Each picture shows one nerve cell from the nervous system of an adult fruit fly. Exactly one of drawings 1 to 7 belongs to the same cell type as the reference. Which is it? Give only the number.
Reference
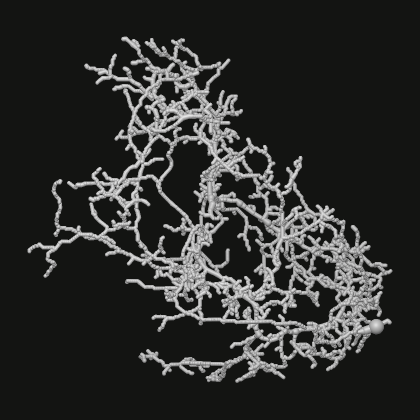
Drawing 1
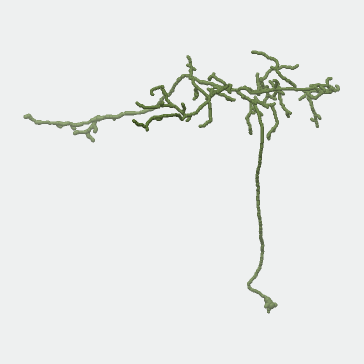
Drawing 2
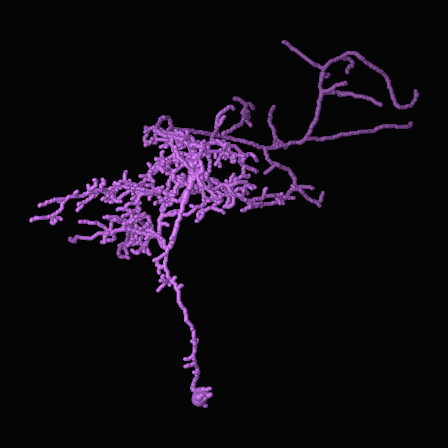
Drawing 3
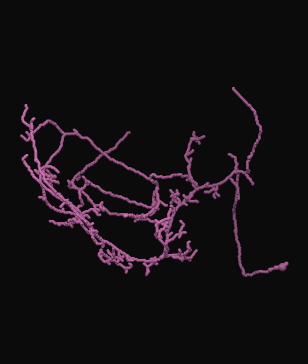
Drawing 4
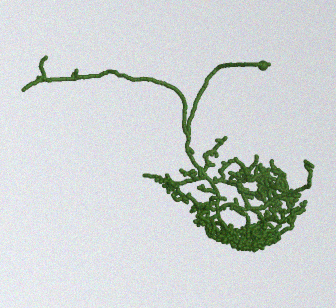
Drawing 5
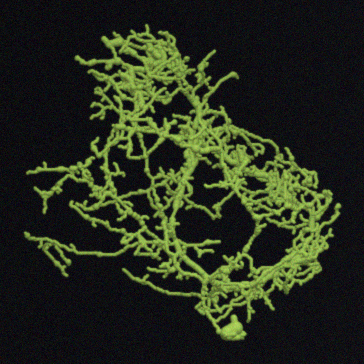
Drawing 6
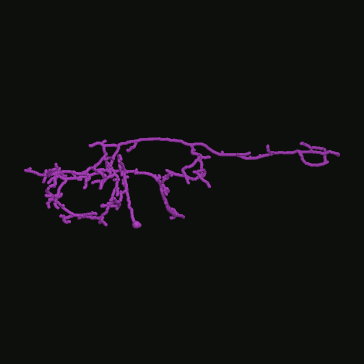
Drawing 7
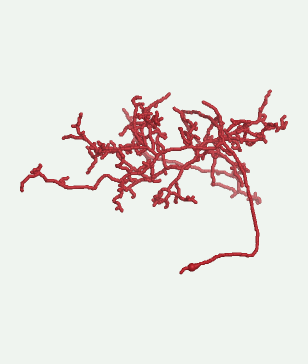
5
